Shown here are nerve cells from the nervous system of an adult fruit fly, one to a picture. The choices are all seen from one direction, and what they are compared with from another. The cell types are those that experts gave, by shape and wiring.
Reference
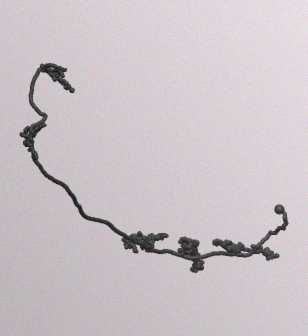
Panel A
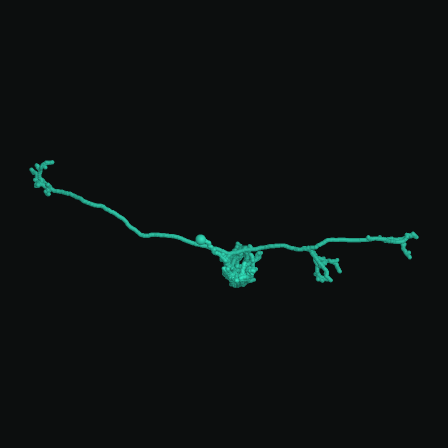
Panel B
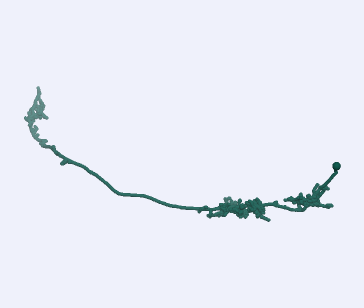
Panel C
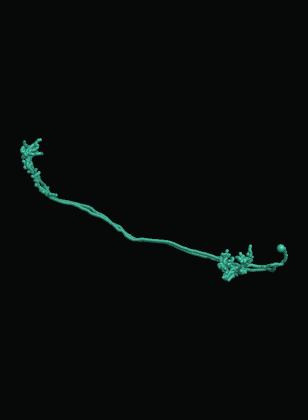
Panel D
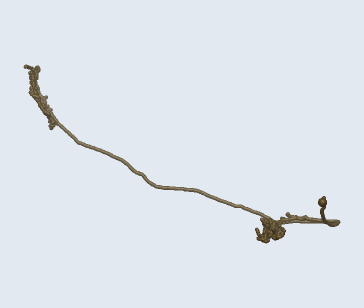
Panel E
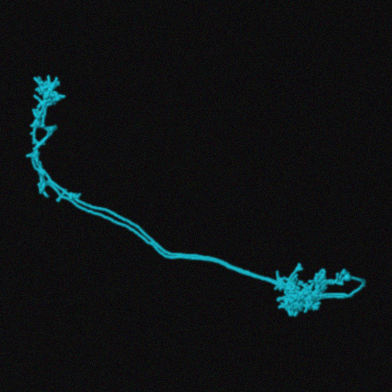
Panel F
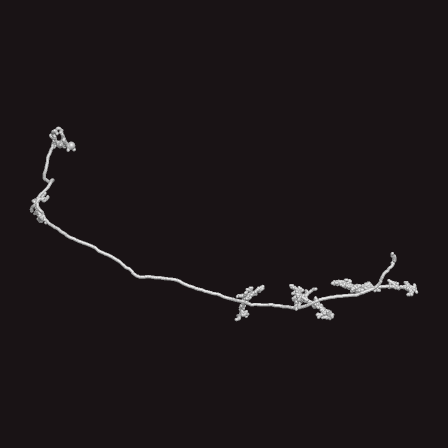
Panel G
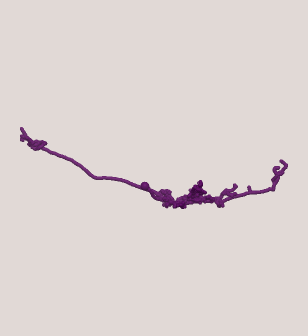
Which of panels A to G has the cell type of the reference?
Panel F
